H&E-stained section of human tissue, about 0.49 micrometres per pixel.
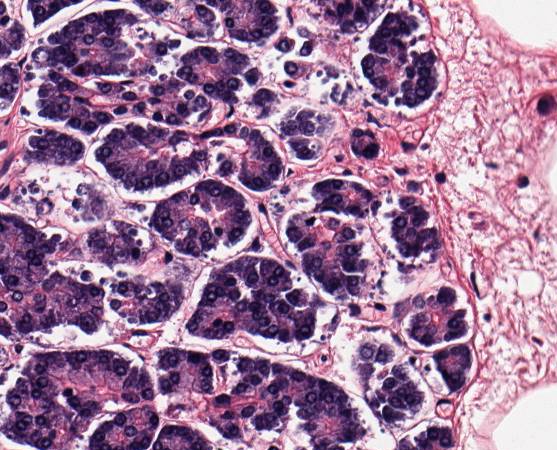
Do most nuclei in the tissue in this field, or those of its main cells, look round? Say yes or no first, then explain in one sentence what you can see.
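Yes. The nuclei in the clusters are small, round and darkly stained, with fairly uniform size.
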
